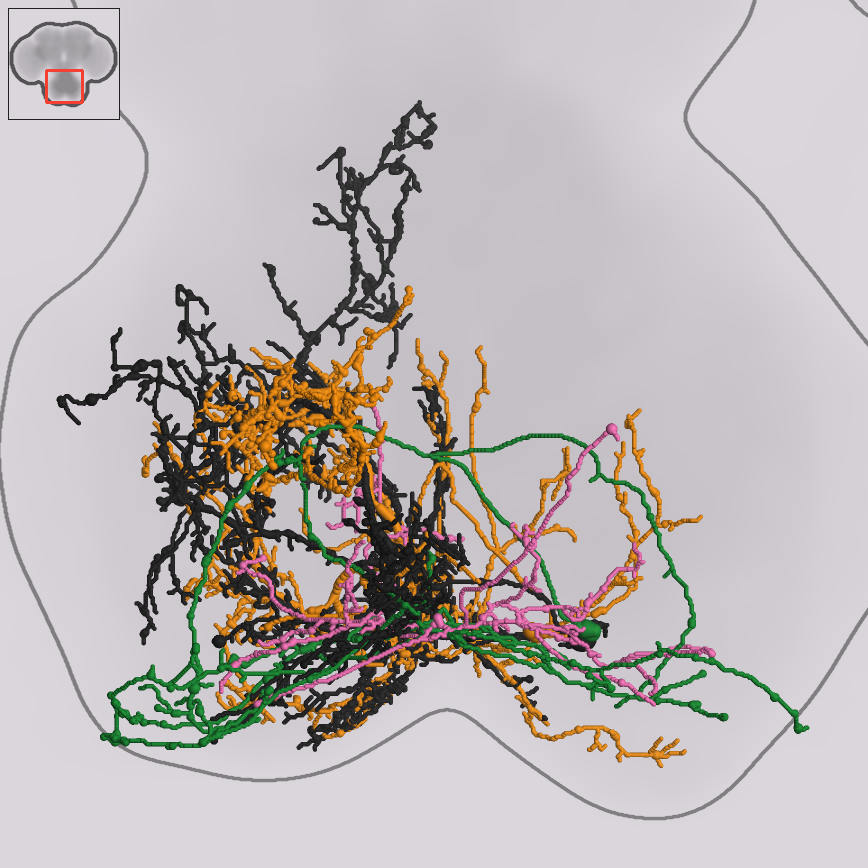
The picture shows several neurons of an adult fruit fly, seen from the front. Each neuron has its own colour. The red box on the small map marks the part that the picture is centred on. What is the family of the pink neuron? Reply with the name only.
hemilineage 09B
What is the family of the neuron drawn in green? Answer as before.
hemilineage 12B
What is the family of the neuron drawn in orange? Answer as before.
hemilineage 10B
